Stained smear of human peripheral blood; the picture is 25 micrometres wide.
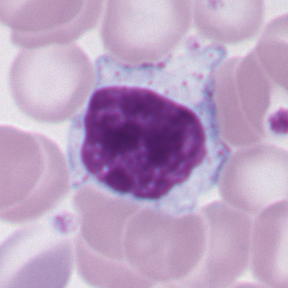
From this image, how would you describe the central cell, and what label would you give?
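Irregular outline; small pointed projections at the upper corners. Nucleus off-centre, toward the lower left. Cytoplasmic rim widest above and to the right of the nucleus. Sparse fine red-purple granules scattered through the cytoplasm. Large granular lymphocyte.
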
